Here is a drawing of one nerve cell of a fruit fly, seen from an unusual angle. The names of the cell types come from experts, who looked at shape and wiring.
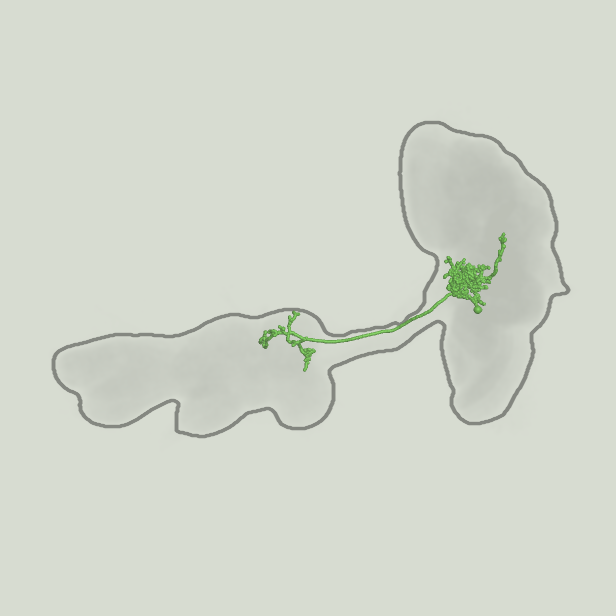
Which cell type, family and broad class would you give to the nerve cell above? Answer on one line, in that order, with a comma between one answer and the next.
DNge068, DNge, descending neuron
